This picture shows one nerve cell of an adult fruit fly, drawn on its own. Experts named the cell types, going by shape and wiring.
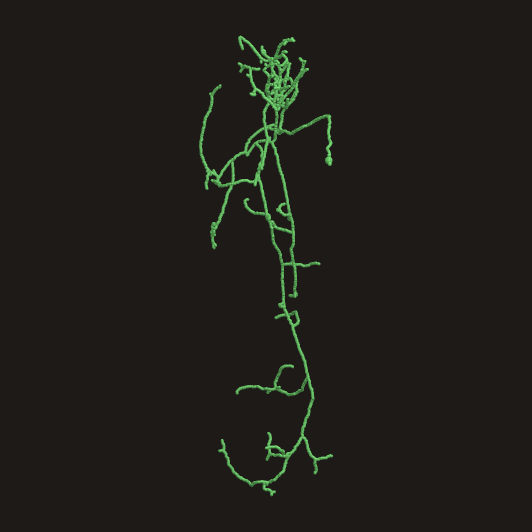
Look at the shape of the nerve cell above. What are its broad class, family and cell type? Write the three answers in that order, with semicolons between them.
nerve-cord intrinsic neuron; hemilineage 17A; IN17A066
